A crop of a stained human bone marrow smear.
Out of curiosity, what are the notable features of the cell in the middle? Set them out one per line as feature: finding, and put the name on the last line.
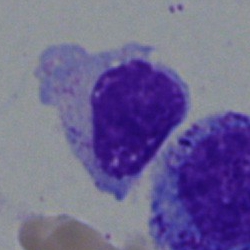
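Nucleus position: off-centre, toward right side
Cytoplasm amount: plentiful, mainly left of nucleus
Cytoplasm colour: pale greyish-blue
Granules: few, fine, pinkish-purple, scattered
Name: myelocyte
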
